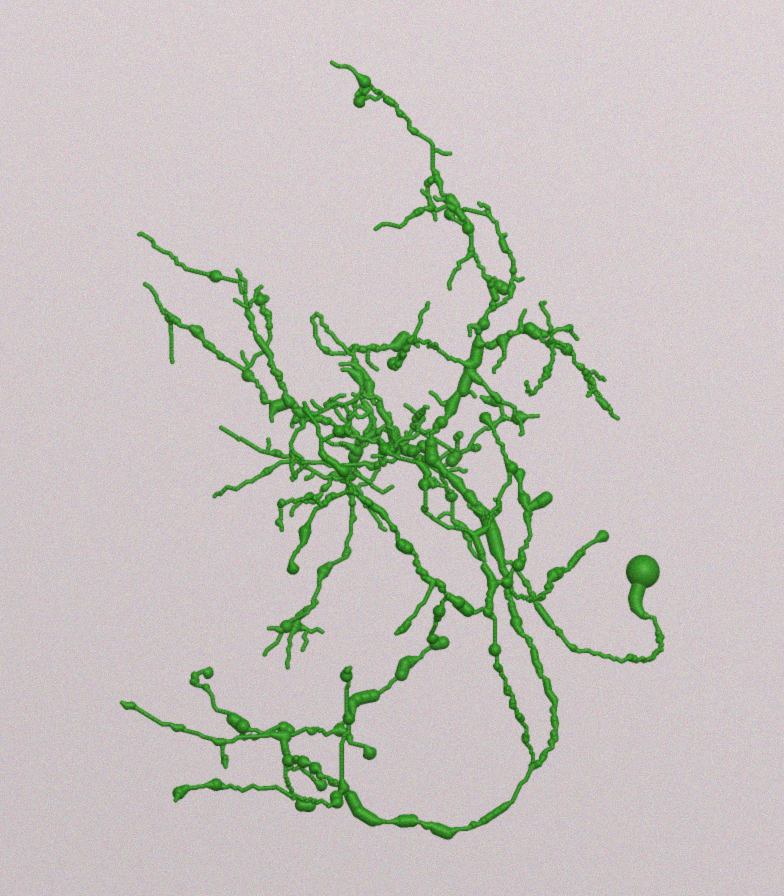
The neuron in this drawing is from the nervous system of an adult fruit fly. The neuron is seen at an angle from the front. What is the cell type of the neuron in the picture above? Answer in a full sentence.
The cell type is IN01B027_a.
